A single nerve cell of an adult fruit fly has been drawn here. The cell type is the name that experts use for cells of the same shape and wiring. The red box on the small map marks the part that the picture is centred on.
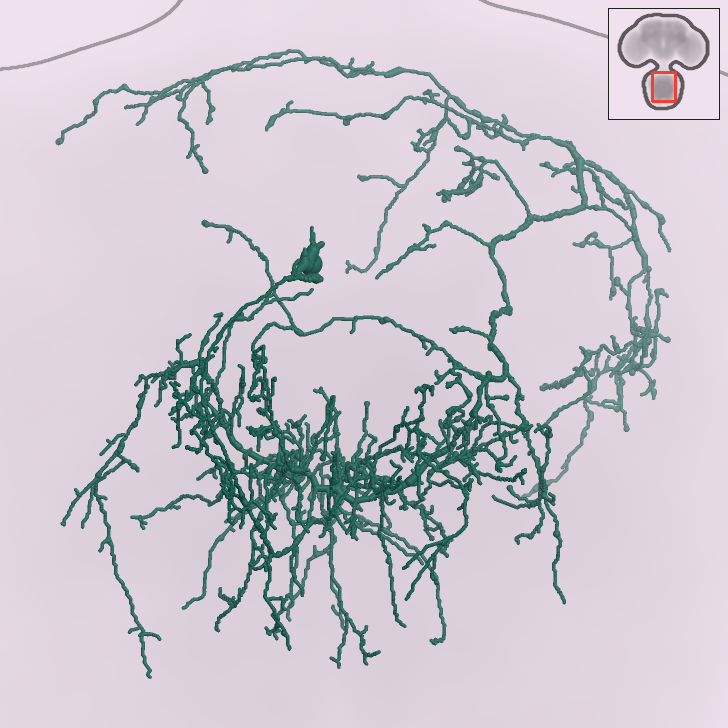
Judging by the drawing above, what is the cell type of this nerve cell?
IN19B007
